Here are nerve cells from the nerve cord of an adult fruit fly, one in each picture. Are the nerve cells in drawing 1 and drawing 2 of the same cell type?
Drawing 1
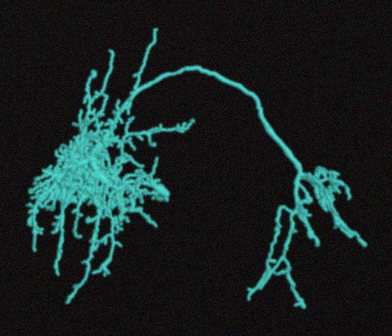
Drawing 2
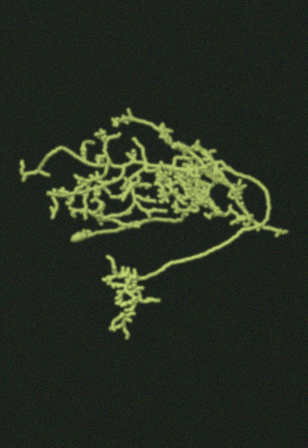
no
